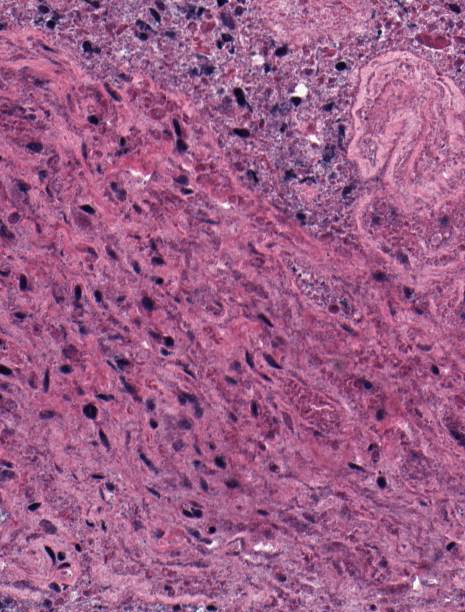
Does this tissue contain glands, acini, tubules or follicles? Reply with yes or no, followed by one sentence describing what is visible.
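No. No epithelium, glands or fat cells are present anywhere in the field.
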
